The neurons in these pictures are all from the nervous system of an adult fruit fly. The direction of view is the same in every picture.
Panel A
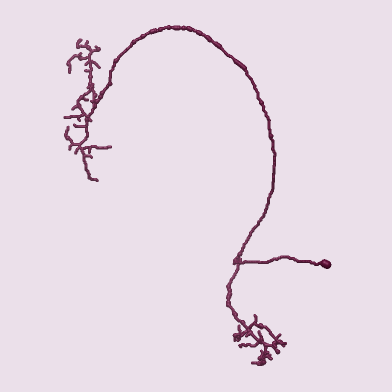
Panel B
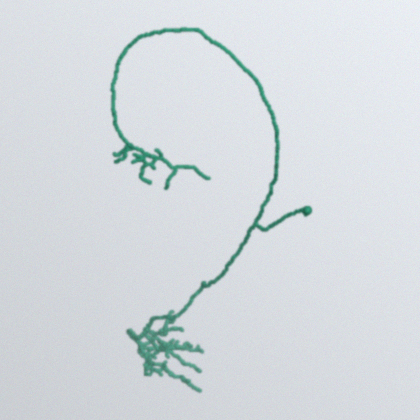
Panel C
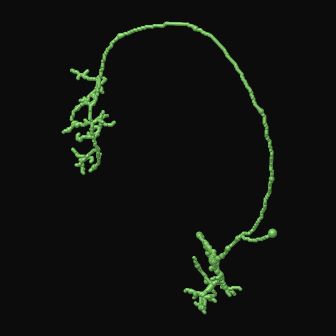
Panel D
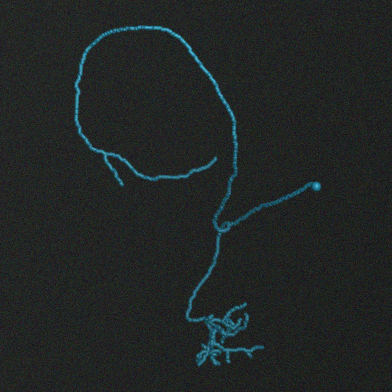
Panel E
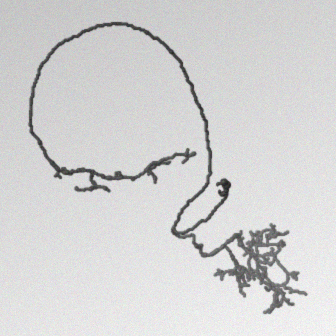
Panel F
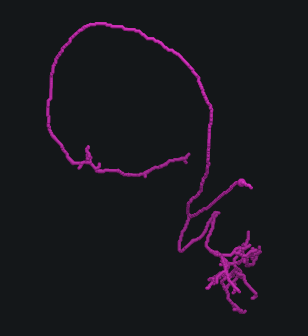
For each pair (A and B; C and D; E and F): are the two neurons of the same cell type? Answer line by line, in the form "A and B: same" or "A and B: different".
A and B: different
C and D: different
E and F: same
